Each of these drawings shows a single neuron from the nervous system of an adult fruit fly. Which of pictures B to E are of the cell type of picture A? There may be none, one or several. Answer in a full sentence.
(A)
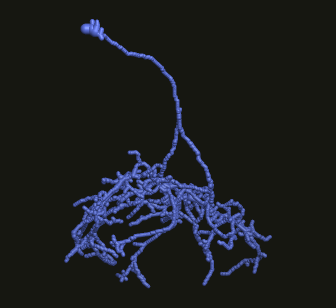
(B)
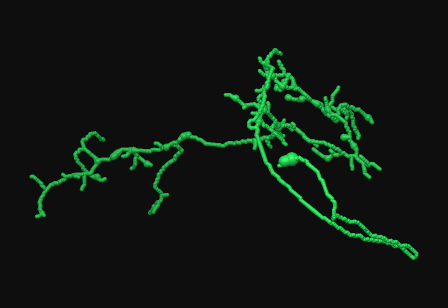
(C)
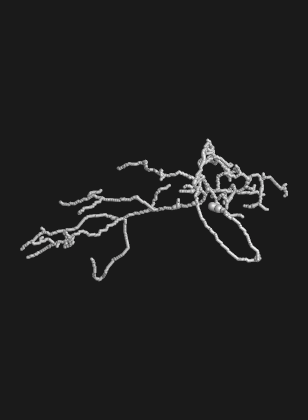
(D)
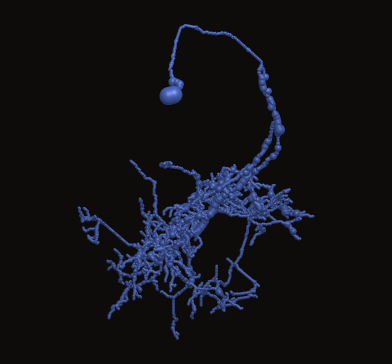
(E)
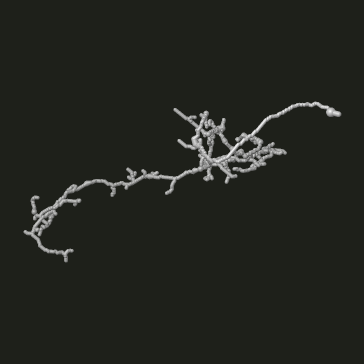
Picture D is of the same cell type.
